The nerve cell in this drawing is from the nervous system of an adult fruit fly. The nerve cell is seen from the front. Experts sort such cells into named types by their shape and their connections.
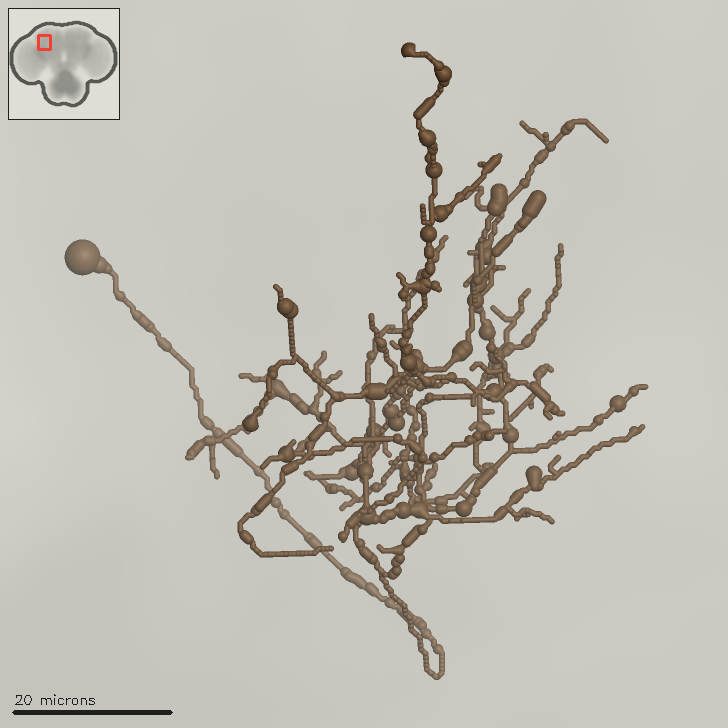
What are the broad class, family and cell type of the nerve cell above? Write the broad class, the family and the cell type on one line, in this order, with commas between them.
central-brain intrinsic neuron, hemilineage VLPp&l1_anterior, PLP086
